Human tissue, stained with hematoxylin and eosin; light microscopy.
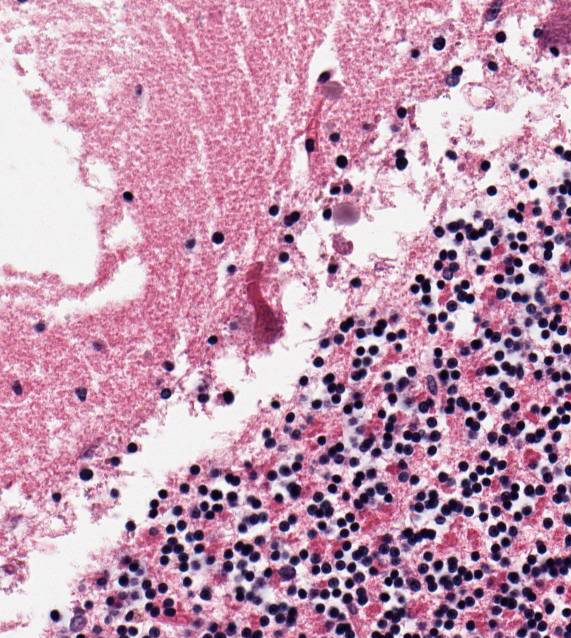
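Cerebellum: a densely cellular zone at lower right, crowded with small, round, dark nuclei with very scant cytoplasm, meets a sparsely cellular pale pink zone at upper left along a diagonal. A few large cells with abundant pink cytoplasm sit near the middle, close to the boundary.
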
